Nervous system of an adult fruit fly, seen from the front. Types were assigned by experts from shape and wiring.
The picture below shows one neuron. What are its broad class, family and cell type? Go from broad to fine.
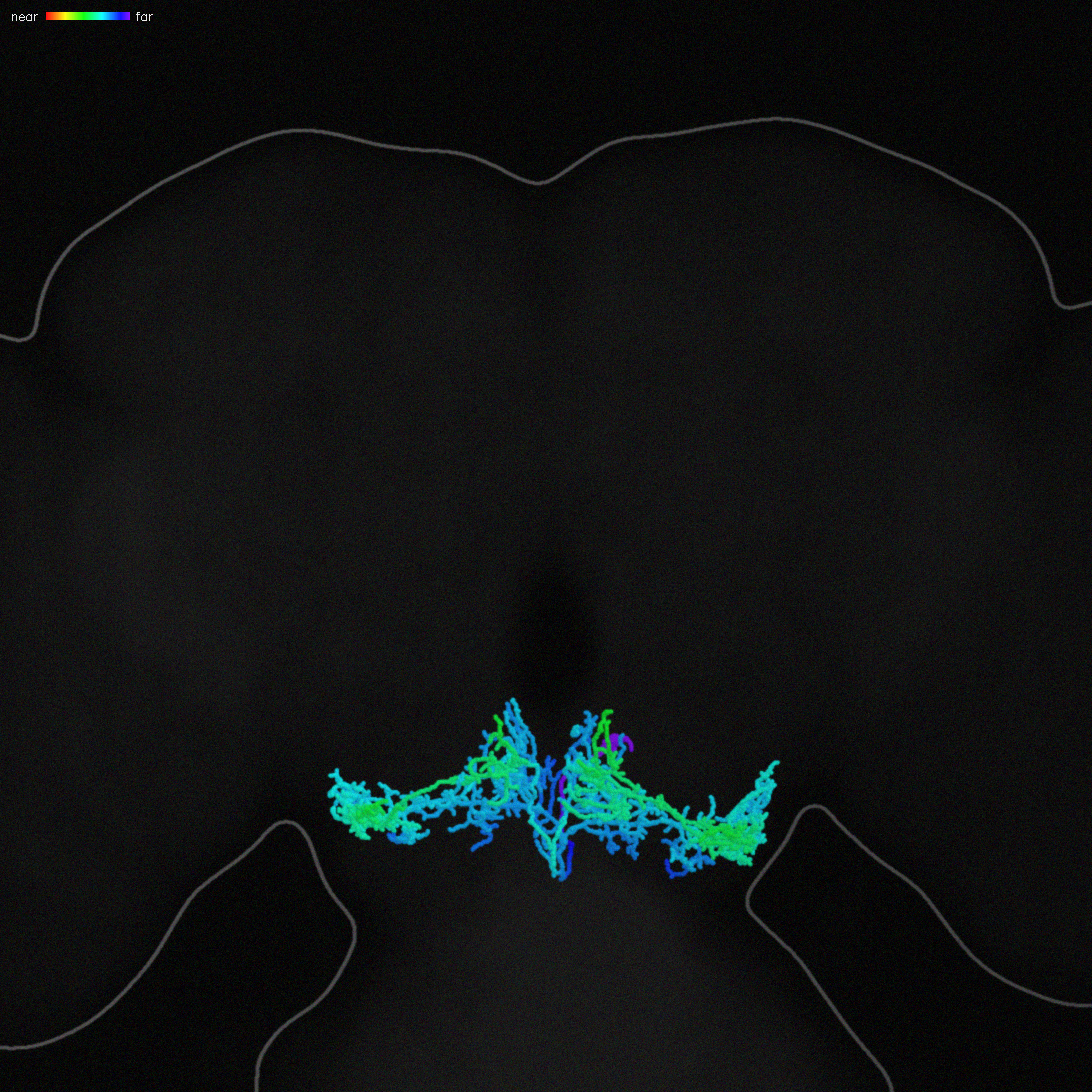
central-brain intrinsic neuron; hemilineage LB0; GNG007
